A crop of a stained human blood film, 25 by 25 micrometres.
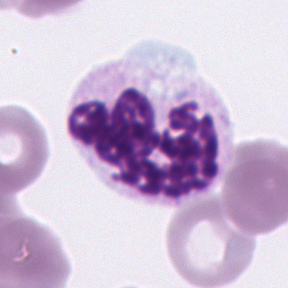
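Segmented neutrophil in a stained smear of human peripheral blood. Chromatin dark purple and coarsely clumped; nuclear lobes lying mainly in the lower half of the cell, leaving a wider band of cytoplasm at the top. Cytoplasm pale pinkish-lilac, holding only fine, faint granules and no coarse orange-red granules.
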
